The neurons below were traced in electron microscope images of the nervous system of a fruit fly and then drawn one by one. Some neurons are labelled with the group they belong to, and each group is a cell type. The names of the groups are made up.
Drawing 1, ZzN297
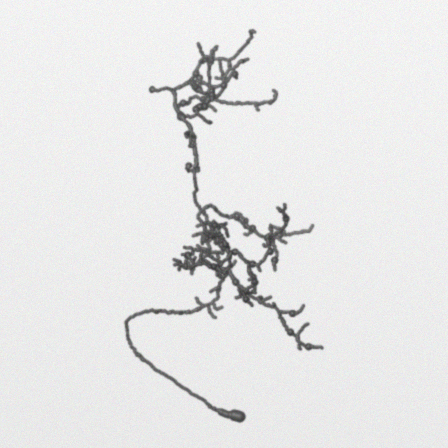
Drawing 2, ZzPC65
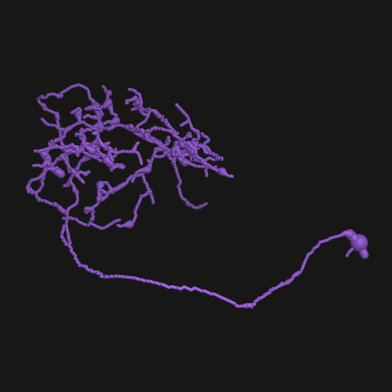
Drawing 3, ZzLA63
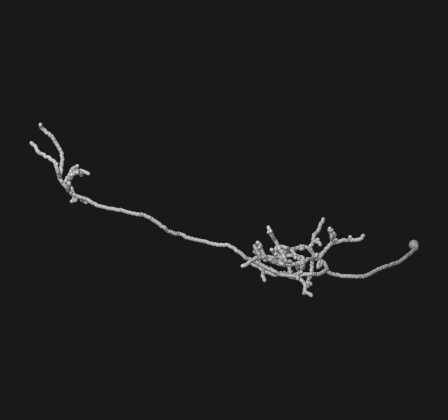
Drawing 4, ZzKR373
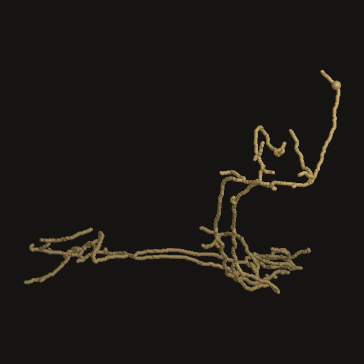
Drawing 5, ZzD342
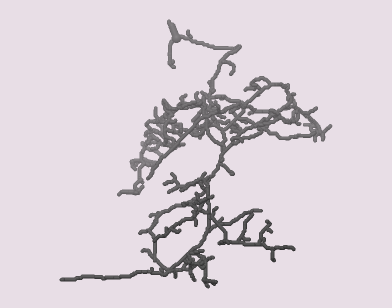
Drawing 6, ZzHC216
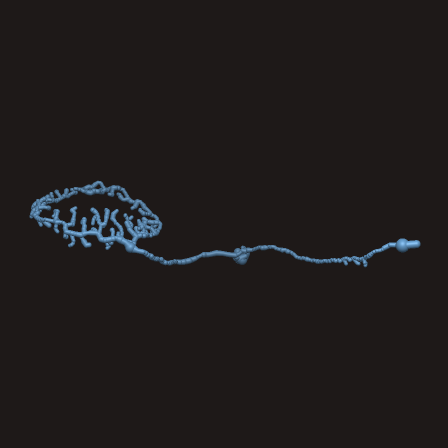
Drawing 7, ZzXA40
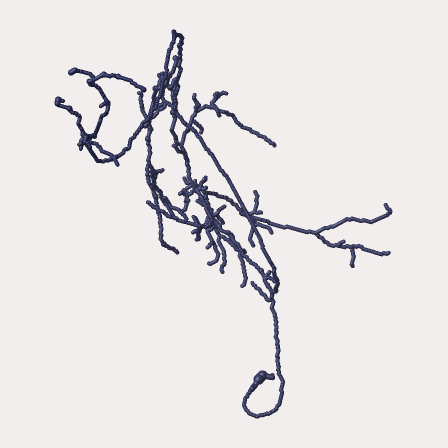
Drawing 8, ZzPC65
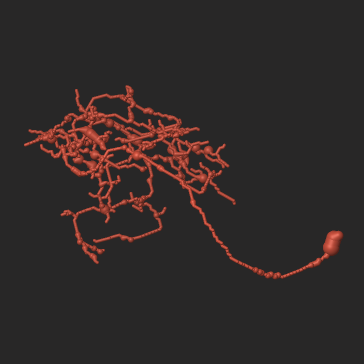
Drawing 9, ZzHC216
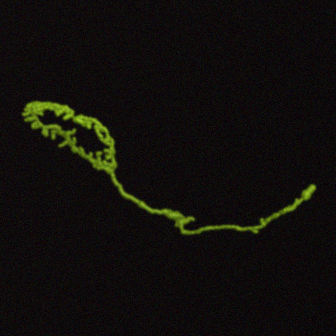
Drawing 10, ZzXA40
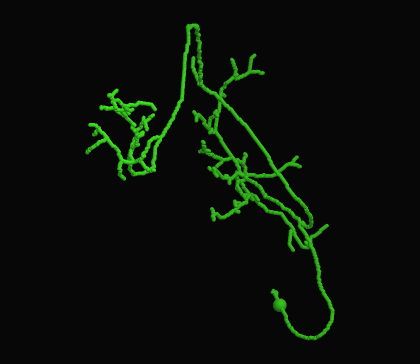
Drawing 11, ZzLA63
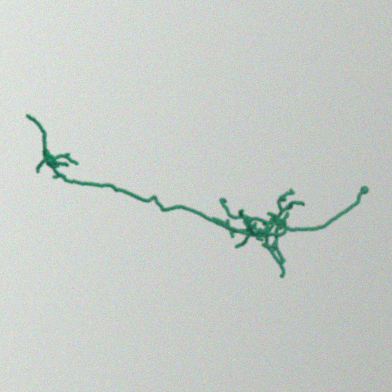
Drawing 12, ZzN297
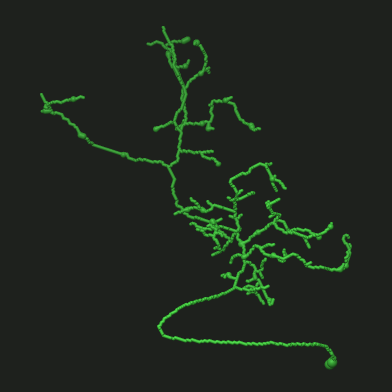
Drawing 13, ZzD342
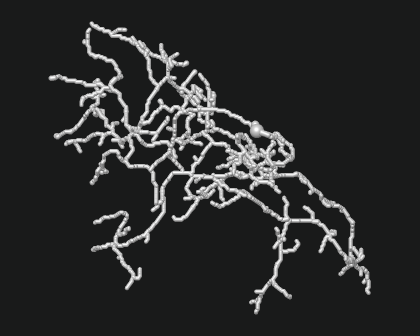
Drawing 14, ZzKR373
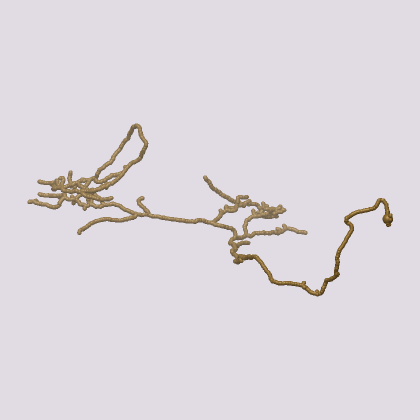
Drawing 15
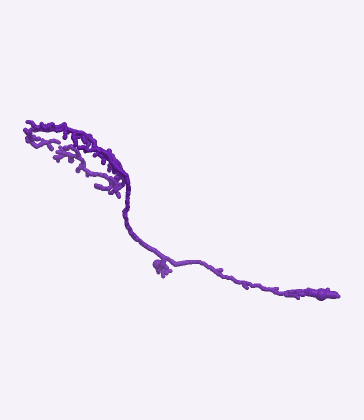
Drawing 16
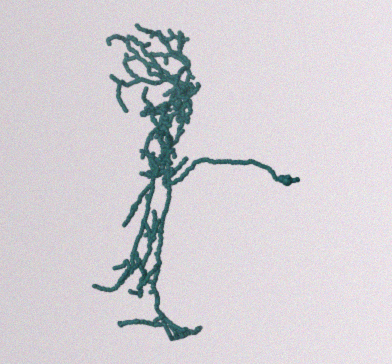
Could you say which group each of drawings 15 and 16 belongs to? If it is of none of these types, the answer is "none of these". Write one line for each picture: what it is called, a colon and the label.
15: ZzHC216
16: none of these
